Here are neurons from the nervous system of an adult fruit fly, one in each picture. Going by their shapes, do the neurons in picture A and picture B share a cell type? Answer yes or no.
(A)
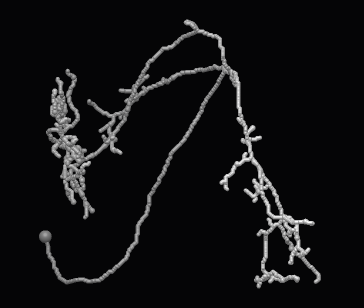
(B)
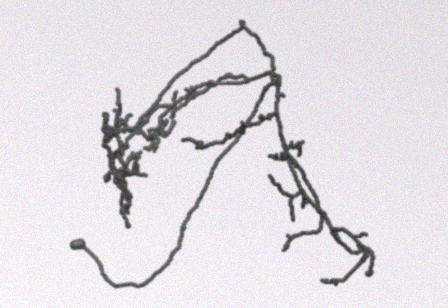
yes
